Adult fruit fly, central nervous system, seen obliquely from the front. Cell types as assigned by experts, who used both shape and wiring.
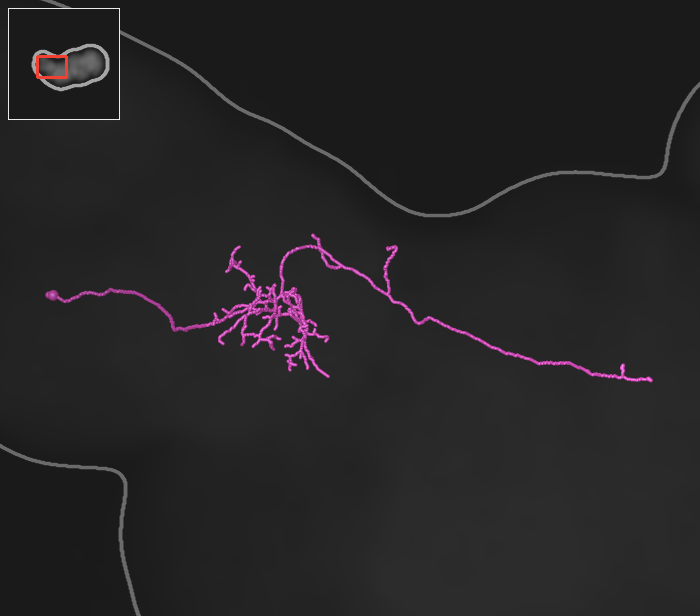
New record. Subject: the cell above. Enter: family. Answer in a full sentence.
The family is hemilineage 06A.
